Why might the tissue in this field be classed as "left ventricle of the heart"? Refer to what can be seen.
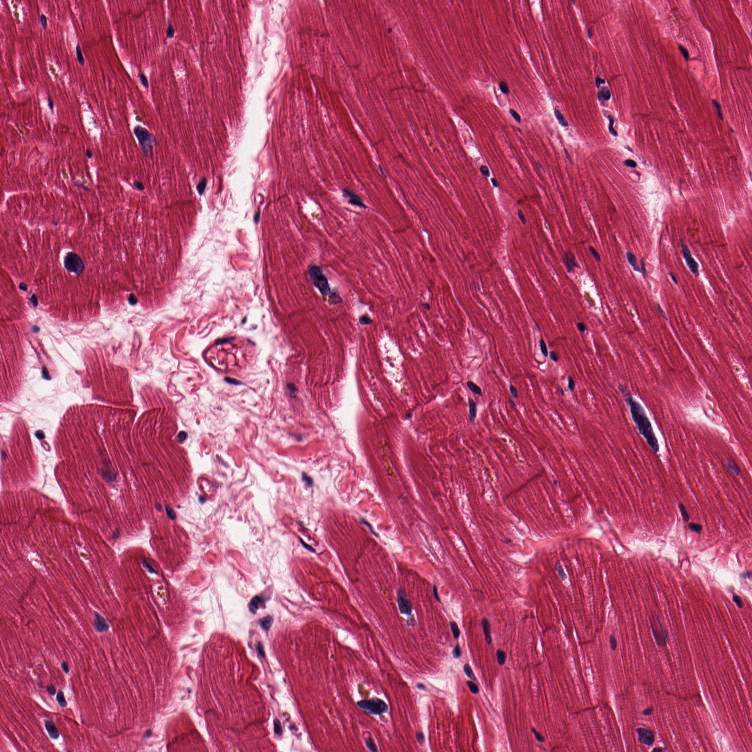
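Name to check: left ventricle of the heart. Point one, the layout: cardiac muscle fibres fill most of the field, split by a branching band of loose connective tissue that runs down the centre-left. Point two, the fibres: they branch and join neighbouring fibres rather than lying as separate parallel cylinders, and this matches the name.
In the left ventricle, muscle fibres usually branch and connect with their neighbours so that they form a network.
Point three, the nuclei: the muscle cell nuclei are oval and sit centrally within the fibres. Point four, pigment: yellow-brown lipofuscin granules gather in clear zones at the poles of some nuclei, for example in a fibre near the bottom centre.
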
